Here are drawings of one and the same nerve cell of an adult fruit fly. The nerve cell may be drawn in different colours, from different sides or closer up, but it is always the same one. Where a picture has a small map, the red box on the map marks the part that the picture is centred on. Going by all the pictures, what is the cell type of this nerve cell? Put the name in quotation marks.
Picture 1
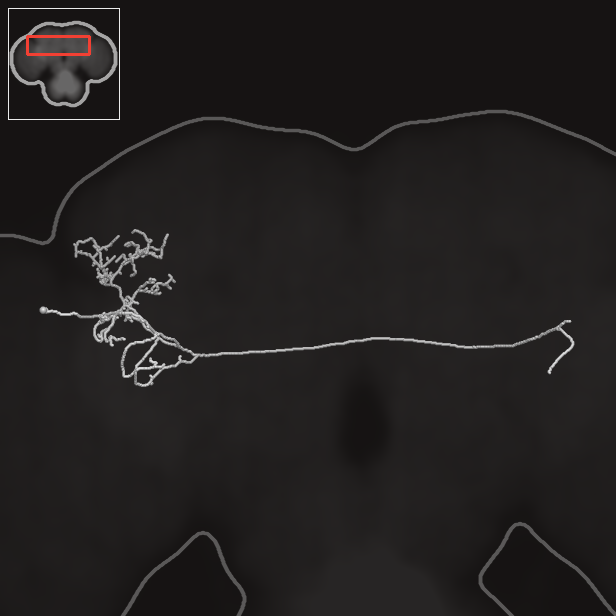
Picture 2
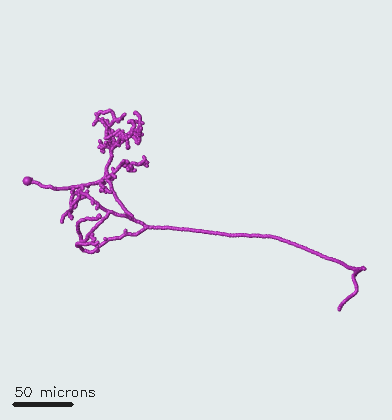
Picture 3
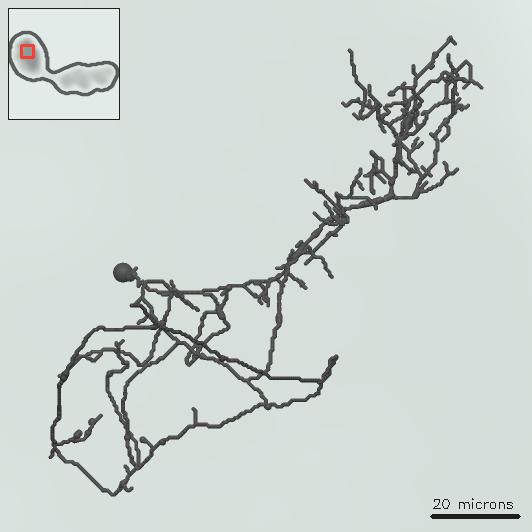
"LHAV2g2_a"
